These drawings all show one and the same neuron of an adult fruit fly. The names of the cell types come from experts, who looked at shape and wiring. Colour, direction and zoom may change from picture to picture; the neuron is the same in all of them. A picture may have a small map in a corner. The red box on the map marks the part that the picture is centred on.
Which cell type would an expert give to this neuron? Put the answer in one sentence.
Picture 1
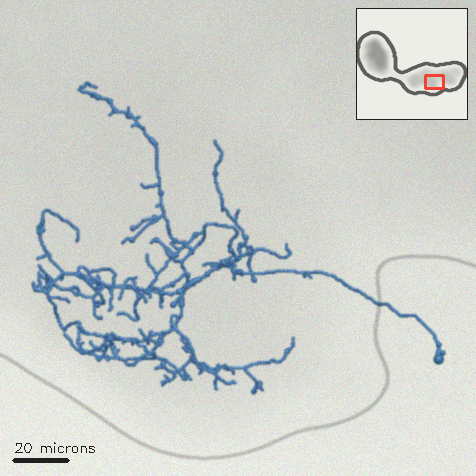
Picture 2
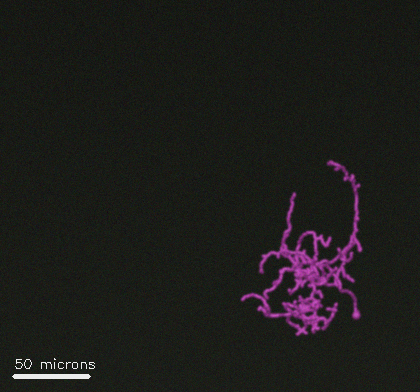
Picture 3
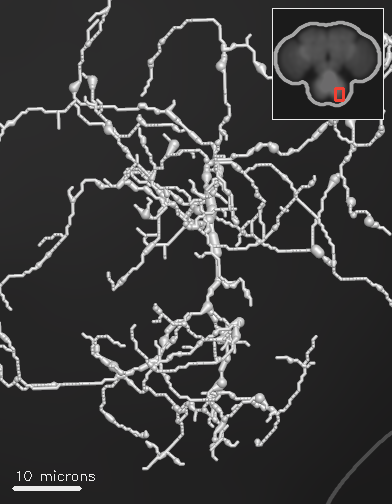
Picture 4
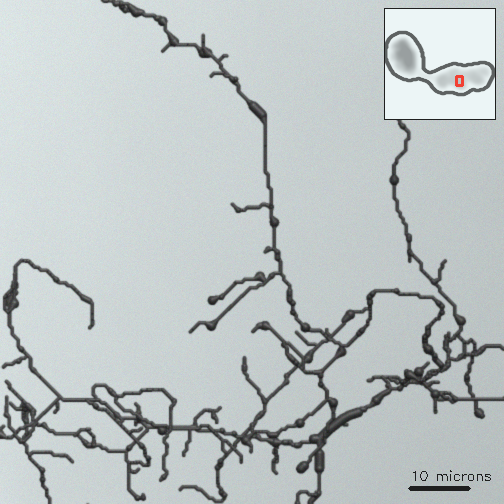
The cell type is IN20A.22A050.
